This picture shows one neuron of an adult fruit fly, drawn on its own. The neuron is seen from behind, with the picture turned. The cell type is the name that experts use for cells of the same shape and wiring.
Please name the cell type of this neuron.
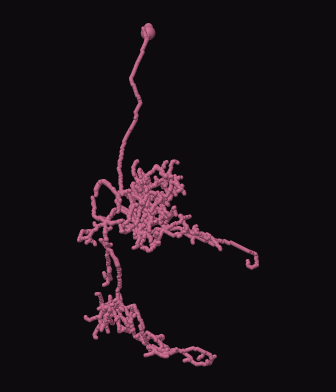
PRW011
